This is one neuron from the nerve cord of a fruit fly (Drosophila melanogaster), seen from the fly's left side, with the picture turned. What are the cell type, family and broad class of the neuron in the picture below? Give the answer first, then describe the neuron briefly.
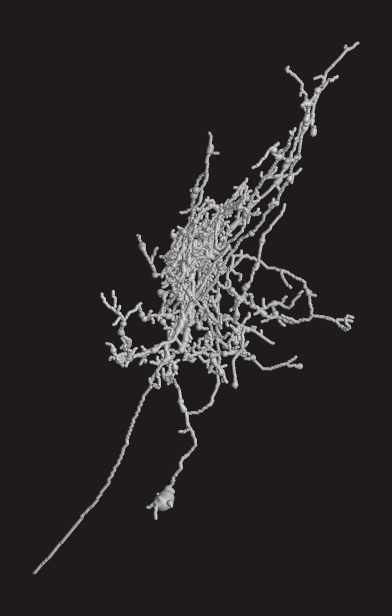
It is of cell type AN08B043. The family is hemilineage 08B. Its broad class is ascending neuron. Dozens of branch ends can be seen. As drawn here it is taller than it is wide.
